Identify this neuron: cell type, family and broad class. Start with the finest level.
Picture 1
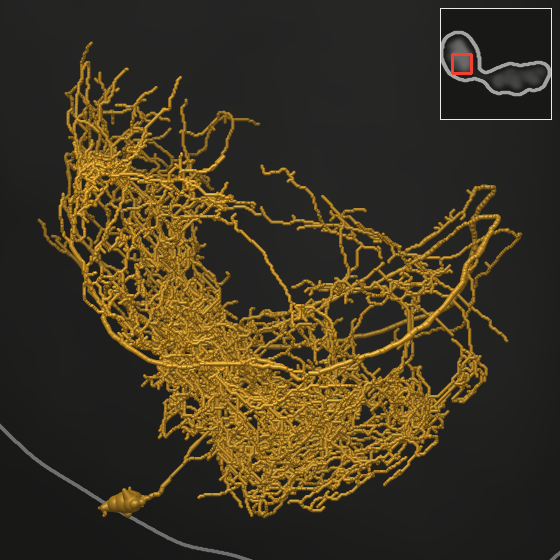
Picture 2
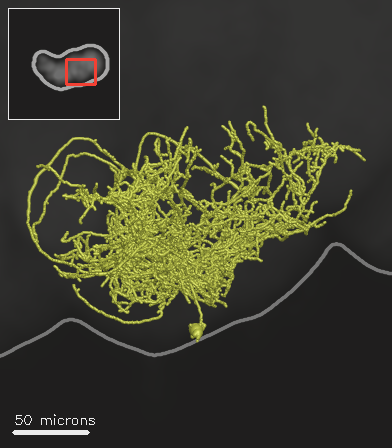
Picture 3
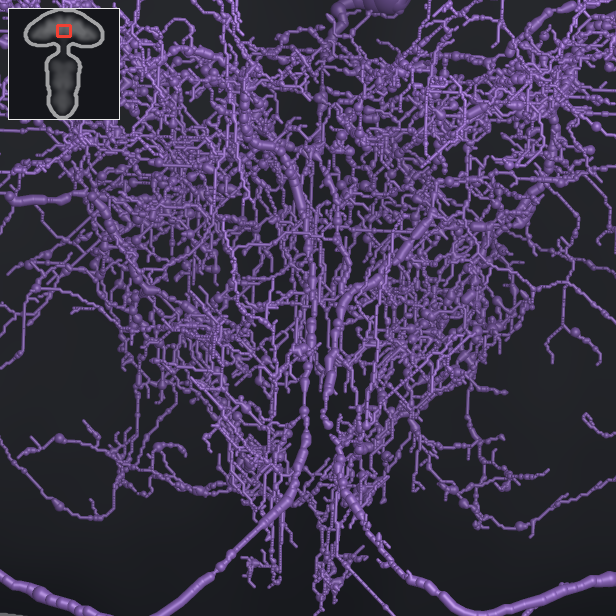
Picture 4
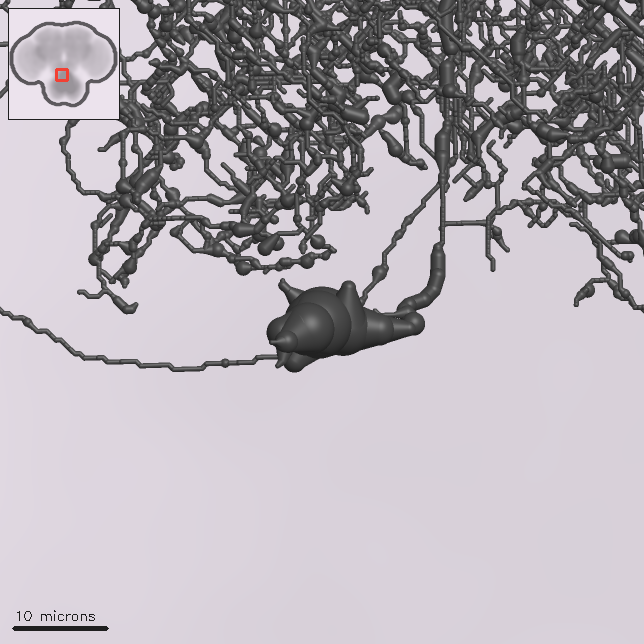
GNG671; hemilineage 00B; central-brain intrinsic neuron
